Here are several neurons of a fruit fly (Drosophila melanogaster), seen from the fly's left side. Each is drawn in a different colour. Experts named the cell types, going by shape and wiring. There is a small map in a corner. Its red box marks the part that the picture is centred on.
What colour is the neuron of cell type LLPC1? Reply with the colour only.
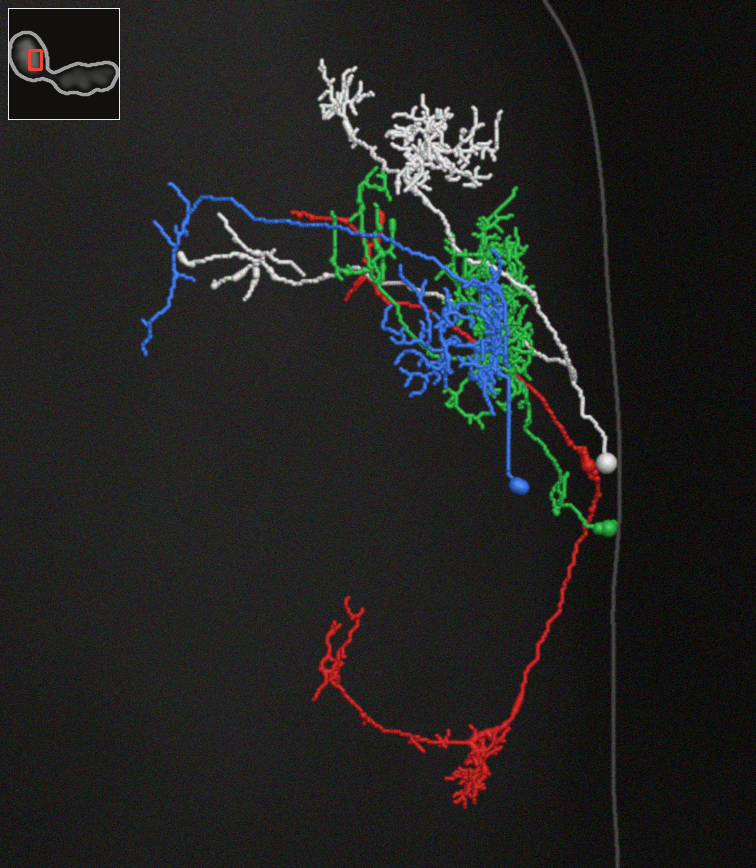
white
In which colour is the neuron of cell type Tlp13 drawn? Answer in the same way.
green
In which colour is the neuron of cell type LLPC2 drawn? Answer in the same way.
red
